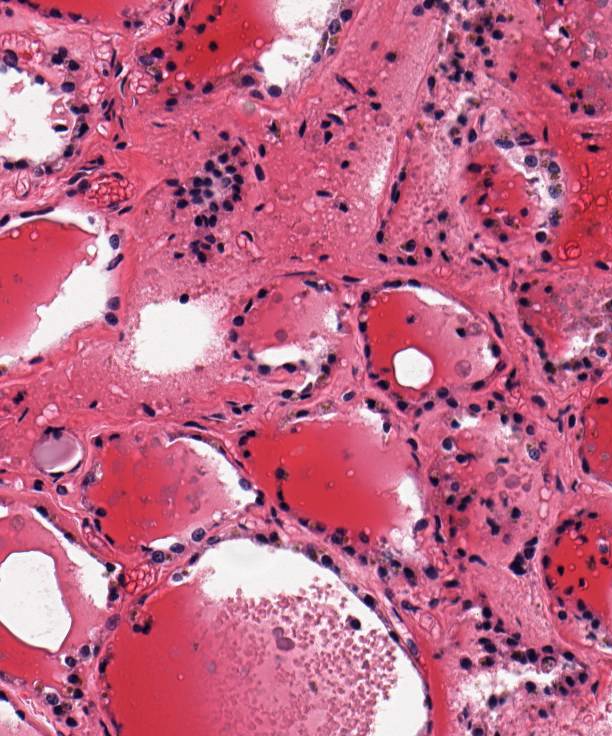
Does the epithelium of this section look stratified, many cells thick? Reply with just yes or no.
No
